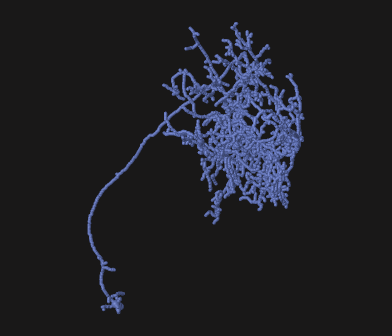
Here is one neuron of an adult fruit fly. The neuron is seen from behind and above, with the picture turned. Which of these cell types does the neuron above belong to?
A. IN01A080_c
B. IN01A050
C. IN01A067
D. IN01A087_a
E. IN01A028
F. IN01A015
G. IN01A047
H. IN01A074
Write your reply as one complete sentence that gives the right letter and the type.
What the neuron is, by cell type, is IN01A015, option F.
